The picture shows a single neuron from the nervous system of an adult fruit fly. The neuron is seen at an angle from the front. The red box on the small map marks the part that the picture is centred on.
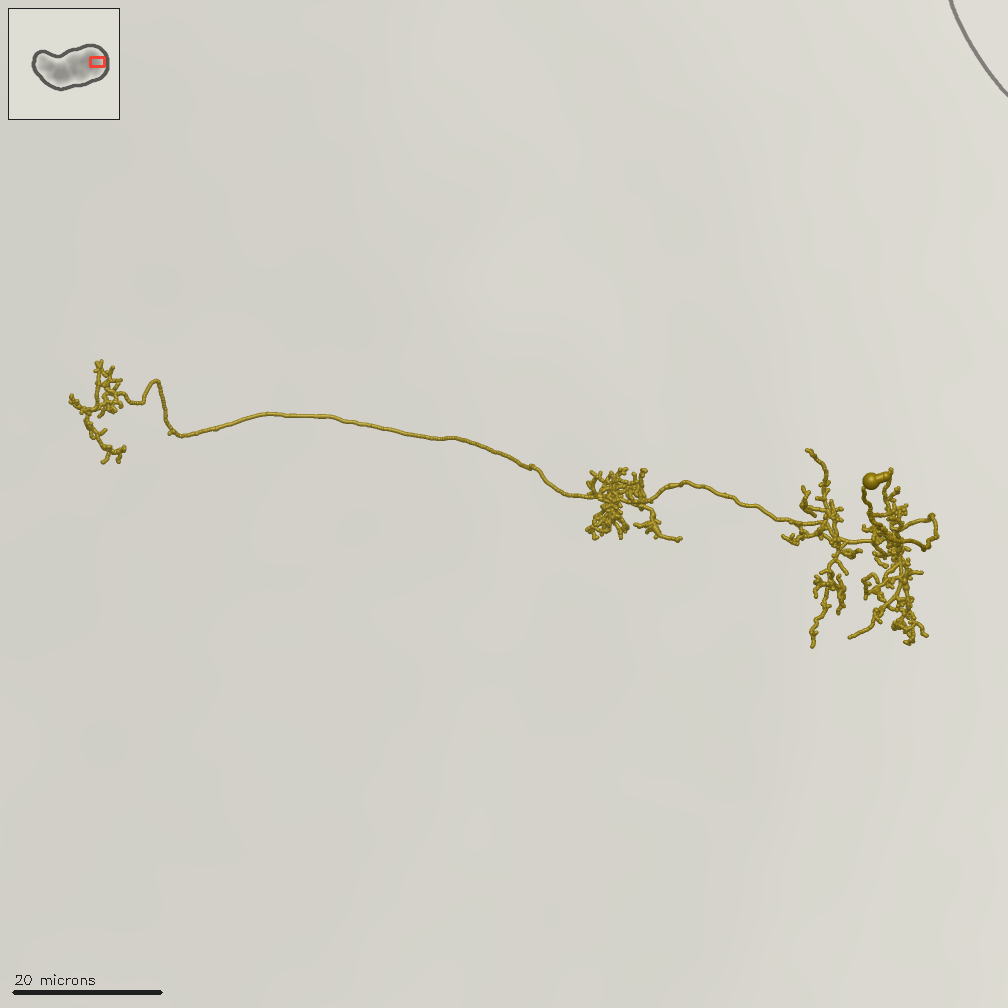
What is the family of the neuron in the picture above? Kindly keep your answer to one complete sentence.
The family name for this neuron is Tm.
